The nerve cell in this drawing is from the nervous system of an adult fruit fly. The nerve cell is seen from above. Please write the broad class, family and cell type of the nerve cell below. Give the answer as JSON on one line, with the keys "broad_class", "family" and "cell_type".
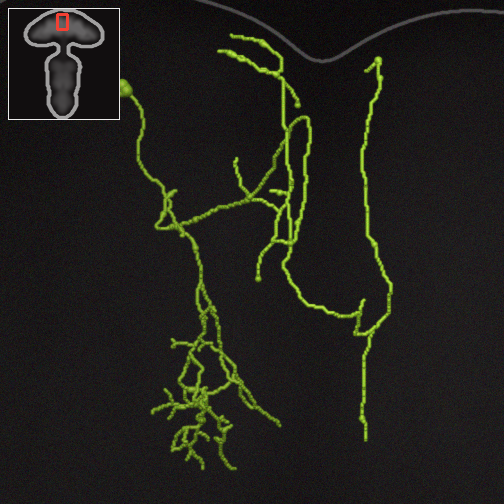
{"broad_class": "central-brain intrinsic neuron", "family": "hemilineage FLAa2", "cell_type": "CB4081"}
